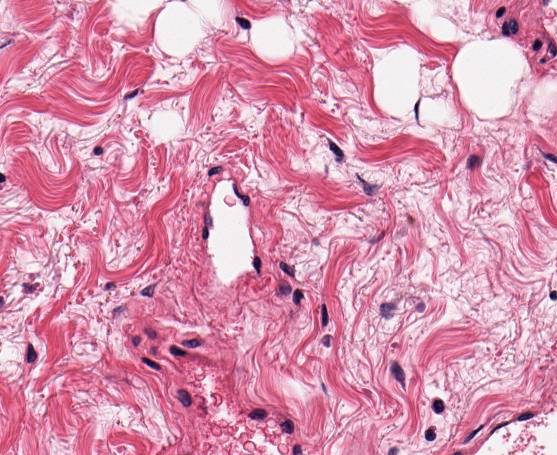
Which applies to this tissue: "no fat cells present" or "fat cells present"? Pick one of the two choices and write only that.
Fat cells present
